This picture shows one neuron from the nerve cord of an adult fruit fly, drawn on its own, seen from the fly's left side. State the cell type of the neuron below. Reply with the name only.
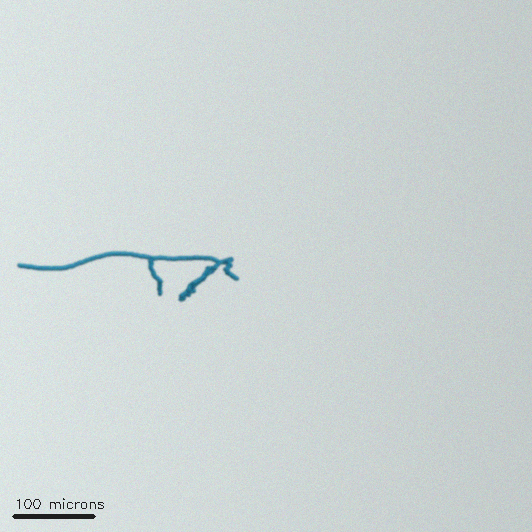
DNg106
